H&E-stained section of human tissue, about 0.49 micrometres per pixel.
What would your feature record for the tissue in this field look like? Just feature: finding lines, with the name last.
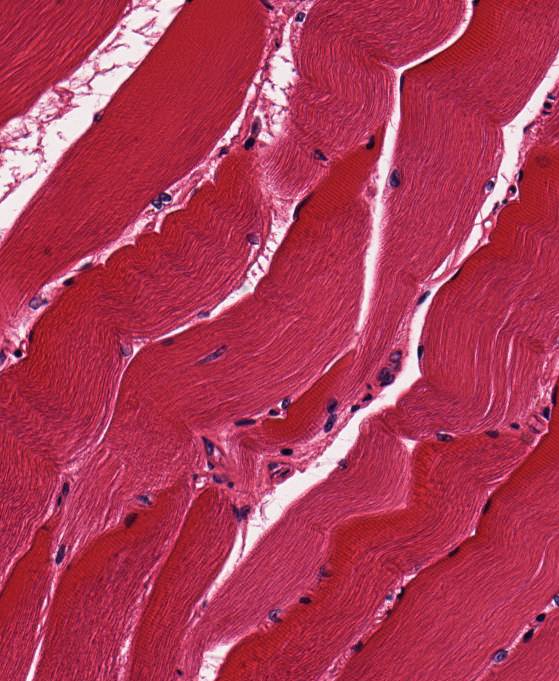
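Fibres: long muscle fibres, diagonal from lower left to upper right
Cytoplasm: deep, even red
Outlines: many wavy, with folded bands along their length
Nuclei: dark, flattened, at the fibre edges
Name: skeletal muscle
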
